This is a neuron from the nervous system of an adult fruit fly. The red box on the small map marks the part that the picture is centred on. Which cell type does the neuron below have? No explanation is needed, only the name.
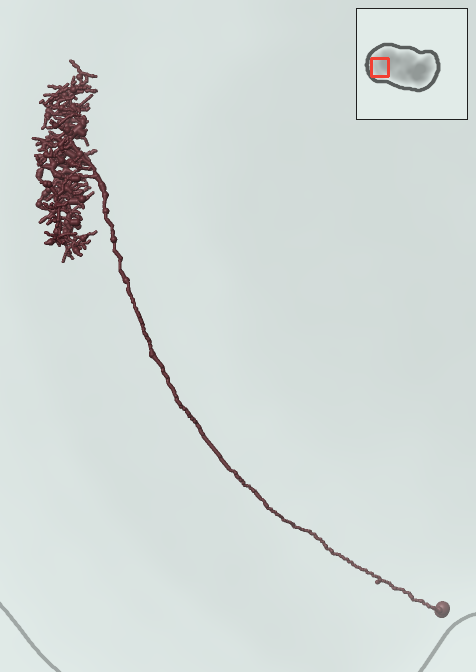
Pm1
